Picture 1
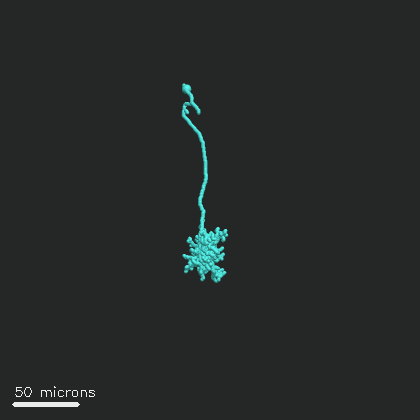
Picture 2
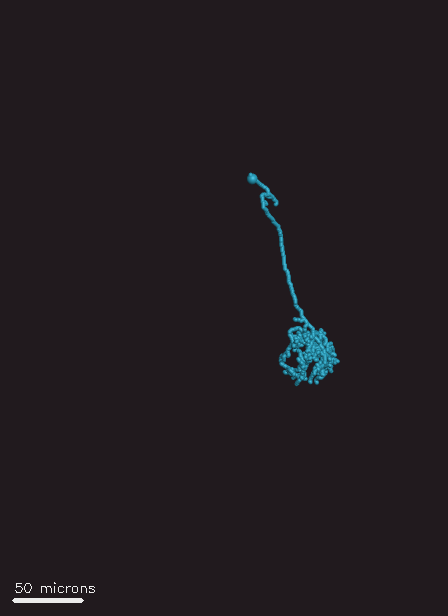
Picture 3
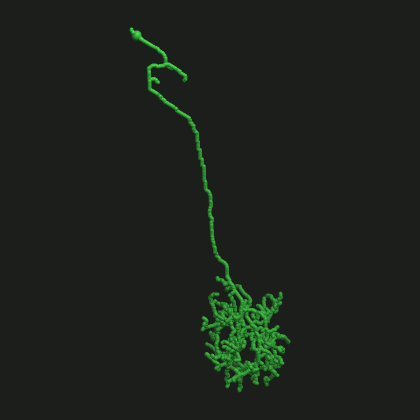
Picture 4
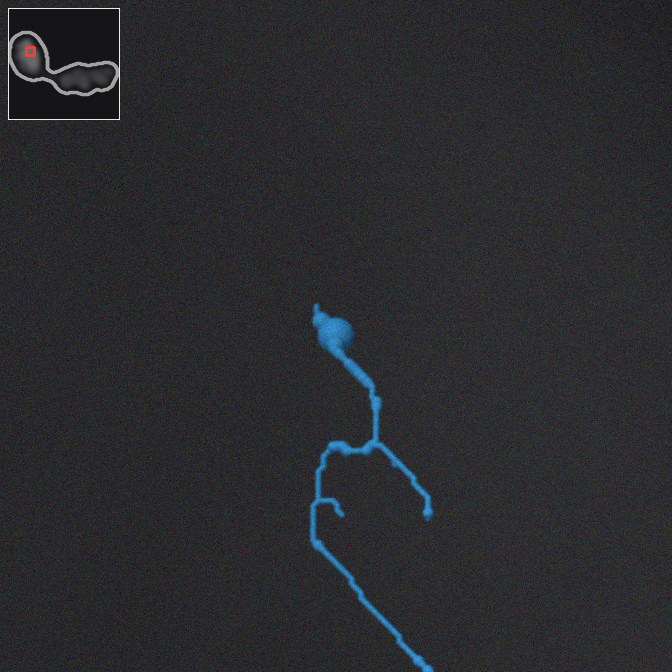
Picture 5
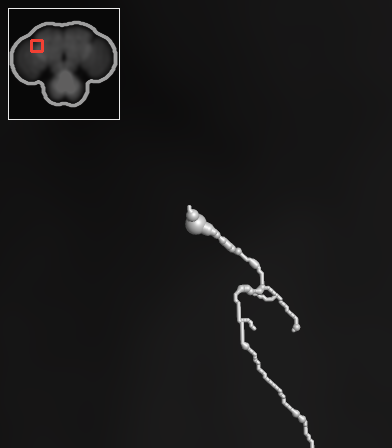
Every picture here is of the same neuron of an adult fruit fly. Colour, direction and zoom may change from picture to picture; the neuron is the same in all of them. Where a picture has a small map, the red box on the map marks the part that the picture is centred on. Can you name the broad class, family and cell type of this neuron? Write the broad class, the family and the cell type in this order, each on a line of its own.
visual projection neuron
hemilineage VPNd2
LC10b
